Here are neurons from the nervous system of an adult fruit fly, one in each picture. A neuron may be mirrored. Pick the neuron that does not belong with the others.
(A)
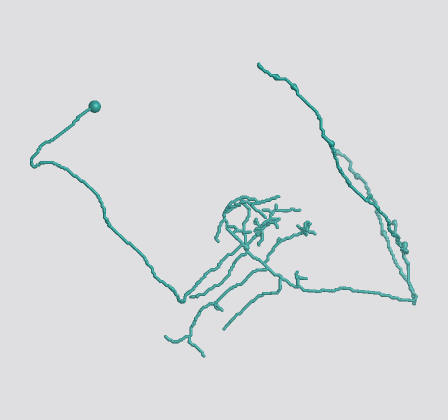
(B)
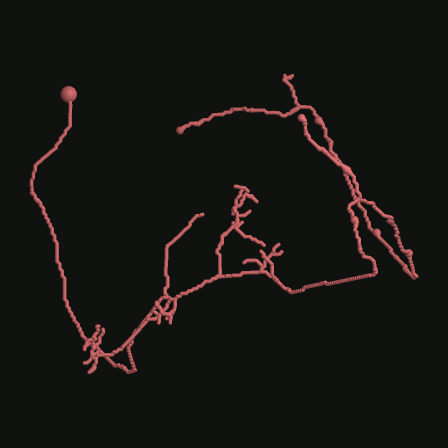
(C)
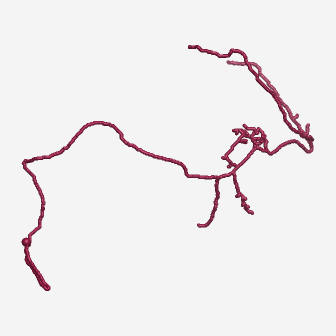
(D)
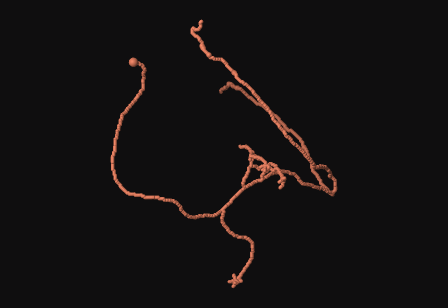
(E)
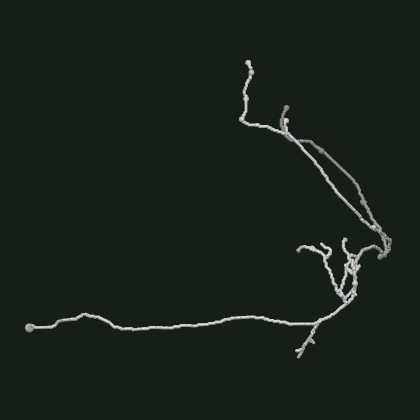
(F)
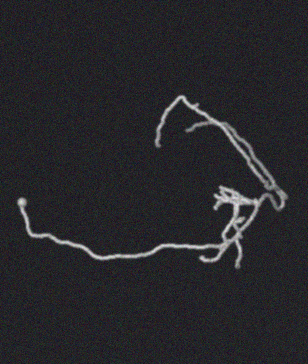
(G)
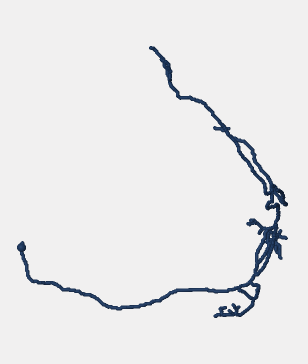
Picture A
